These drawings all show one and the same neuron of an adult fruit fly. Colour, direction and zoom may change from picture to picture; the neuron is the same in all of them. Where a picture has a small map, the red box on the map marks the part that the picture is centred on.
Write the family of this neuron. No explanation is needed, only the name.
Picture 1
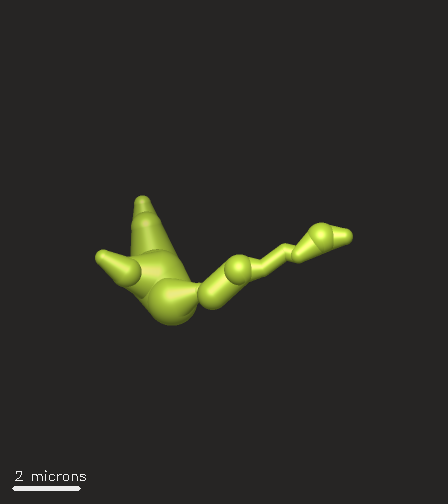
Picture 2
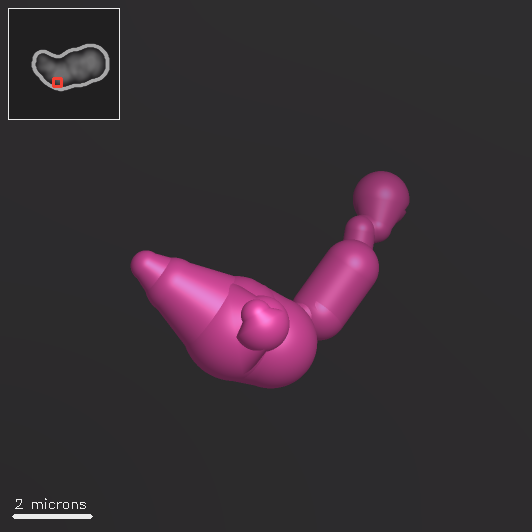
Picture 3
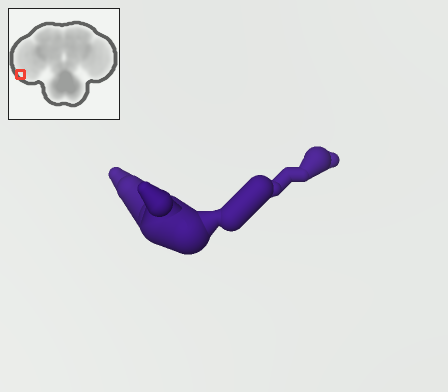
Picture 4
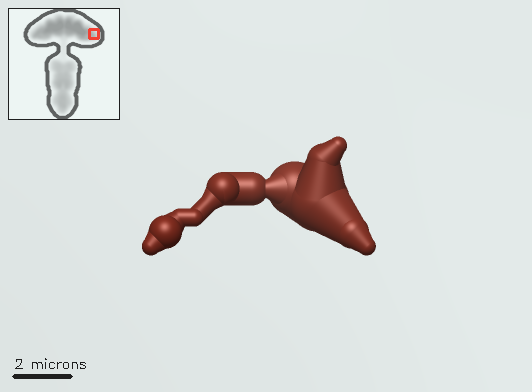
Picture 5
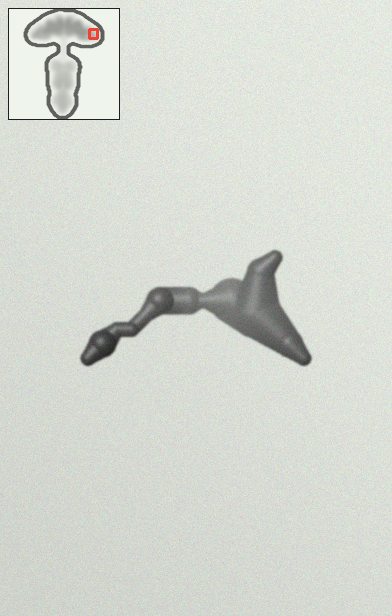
class visual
